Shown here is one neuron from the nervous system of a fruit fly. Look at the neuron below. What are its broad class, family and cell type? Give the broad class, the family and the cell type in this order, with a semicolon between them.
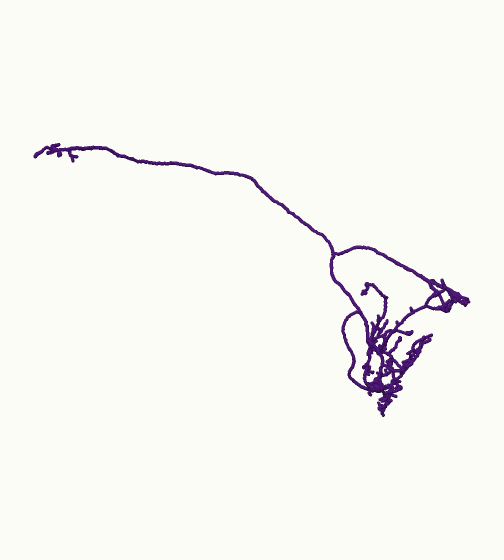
central-brain intrinsic neuron; hemilineage ALl1_ventral; CB1078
